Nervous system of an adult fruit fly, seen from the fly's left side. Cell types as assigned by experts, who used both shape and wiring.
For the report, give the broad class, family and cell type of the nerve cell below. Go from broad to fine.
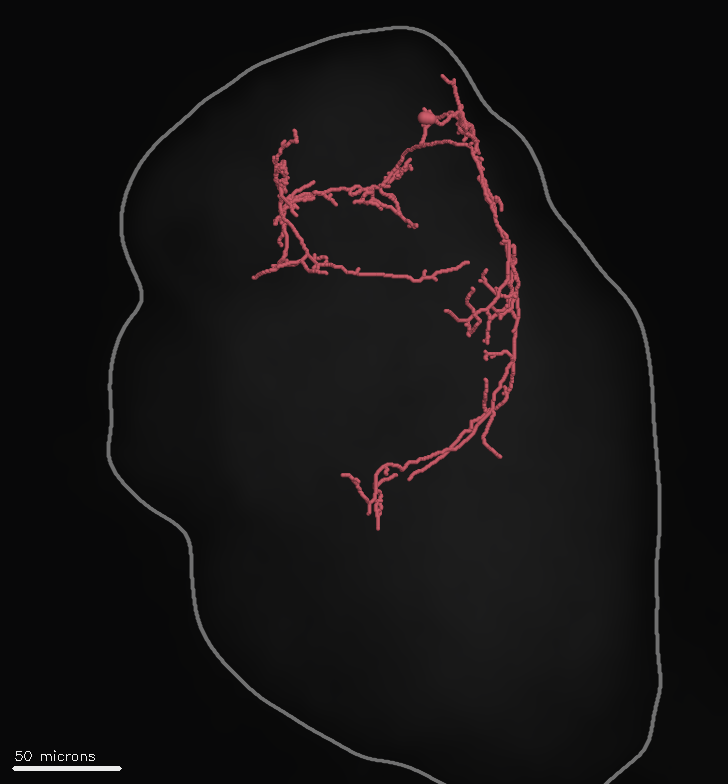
central-brain intrinsic neuron; hemilineage SLPpl1; SLP249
